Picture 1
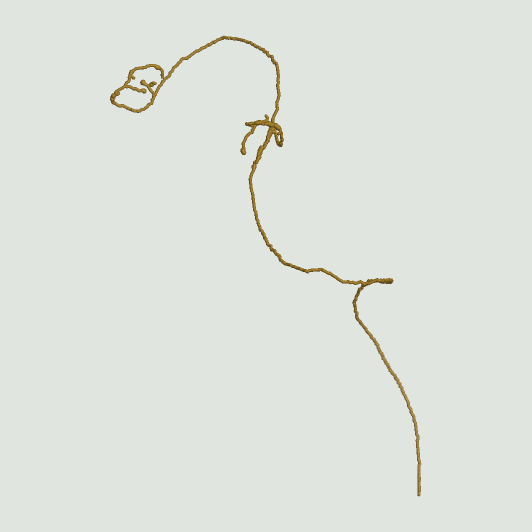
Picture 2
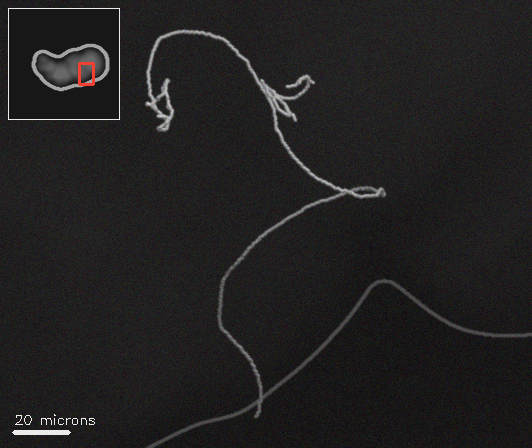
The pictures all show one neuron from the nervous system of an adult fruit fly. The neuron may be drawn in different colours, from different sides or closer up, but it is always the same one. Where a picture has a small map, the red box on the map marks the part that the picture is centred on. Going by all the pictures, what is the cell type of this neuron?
ORN_VM7d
